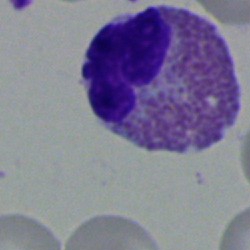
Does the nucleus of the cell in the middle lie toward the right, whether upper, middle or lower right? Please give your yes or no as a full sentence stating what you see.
No, rather than to the left, most cytoplasm lies to the right of the nucleus.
